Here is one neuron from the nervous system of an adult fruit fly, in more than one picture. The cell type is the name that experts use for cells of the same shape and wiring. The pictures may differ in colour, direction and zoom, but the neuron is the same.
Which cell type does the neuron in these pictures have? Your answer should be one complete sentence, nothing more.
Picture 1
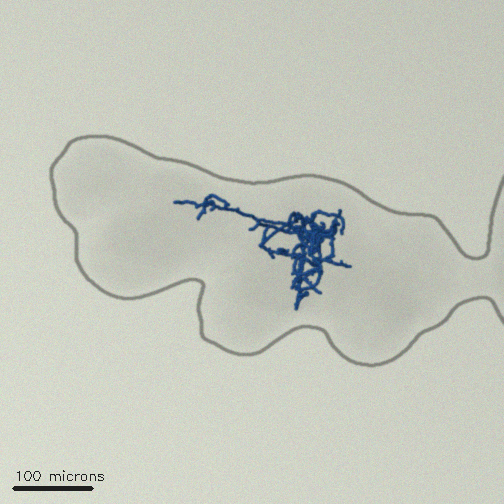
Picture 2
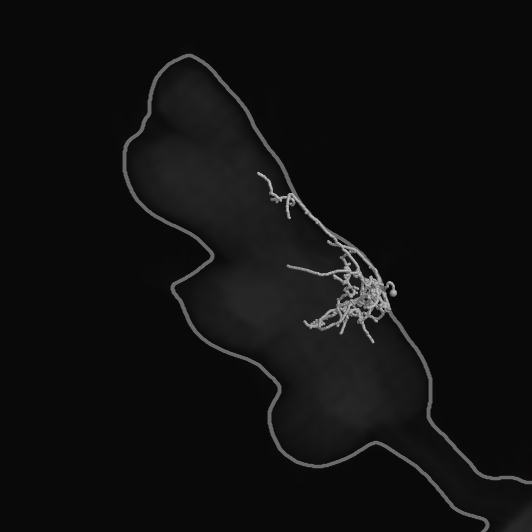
This neuron is recognized as the cell type IN17A075.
